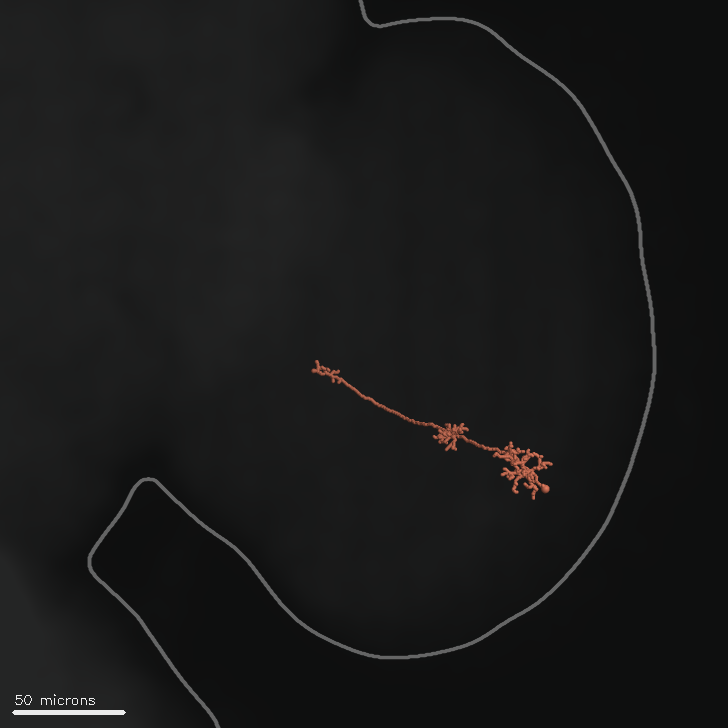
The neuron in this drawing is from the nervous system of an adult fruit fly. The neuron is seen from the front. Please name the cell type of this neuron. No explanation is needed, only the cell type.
Tm6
